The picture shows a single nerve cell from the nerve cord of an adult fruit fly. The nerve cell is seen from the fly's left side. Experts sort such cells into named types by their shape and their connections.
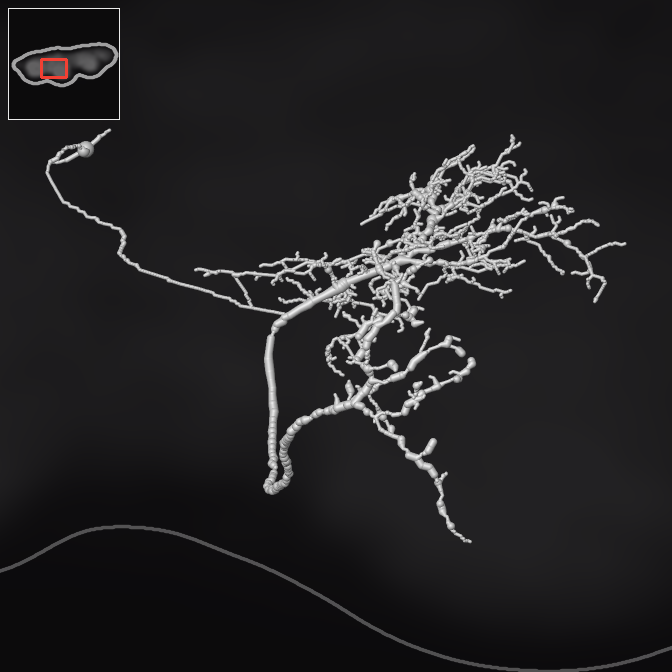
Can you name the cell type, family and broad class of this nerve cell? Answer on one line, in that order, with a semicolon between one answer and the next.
IN01A038; hemilineage 01A; nerve-cord intrinsic neuron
